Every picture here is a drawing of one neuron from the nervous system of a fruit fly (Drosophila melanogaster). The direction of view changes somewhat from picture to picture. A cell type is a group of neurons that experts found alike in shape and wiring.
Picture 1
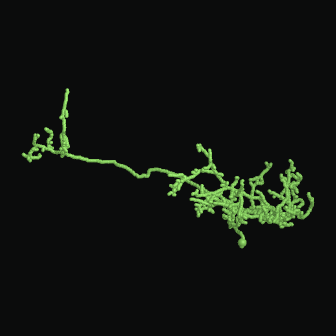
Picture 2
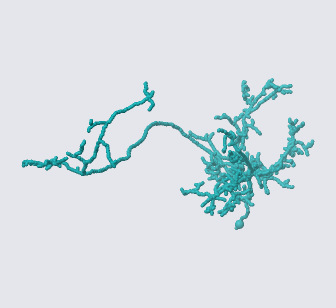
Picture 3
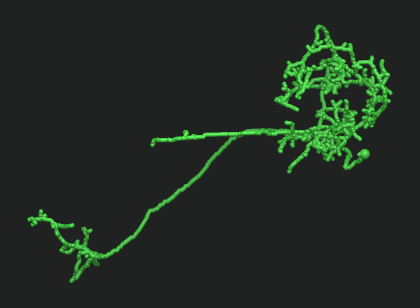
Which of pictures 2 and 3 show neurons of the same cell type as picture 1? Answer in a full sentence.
Picture 2 is of the same cell type.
